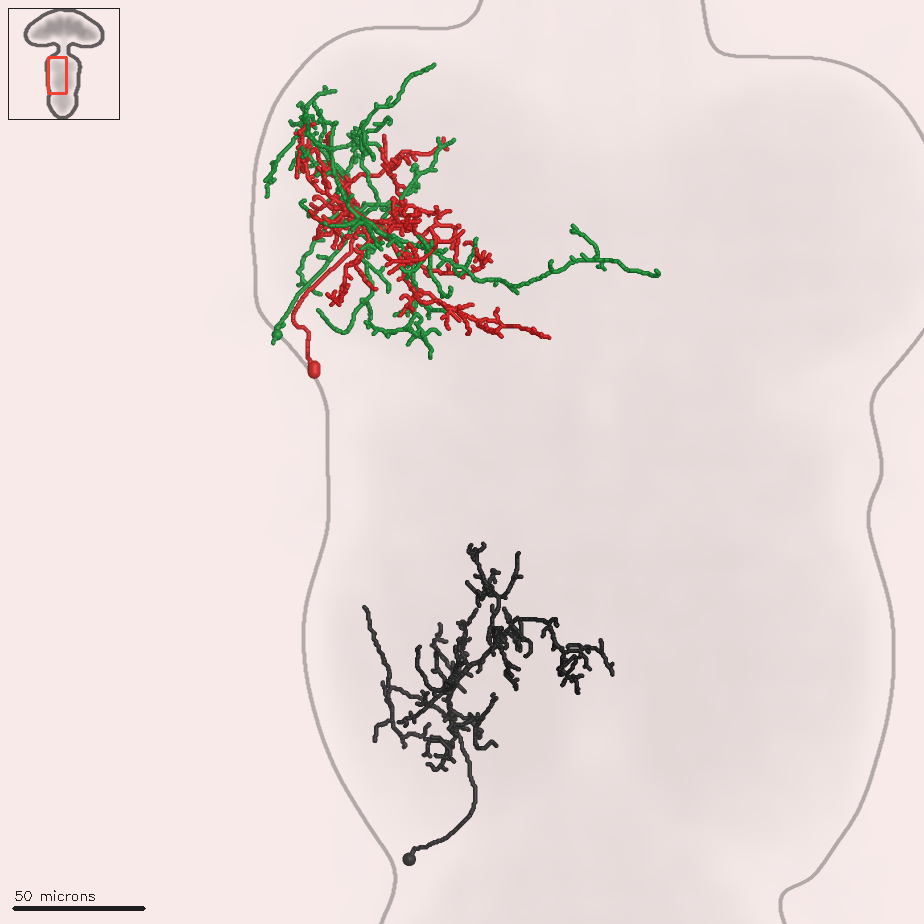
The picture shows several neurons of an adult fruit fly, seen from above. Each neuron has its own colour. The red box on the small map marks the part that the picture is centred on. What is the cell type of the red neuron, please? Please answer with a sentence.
The cell type is IN20A.22A039.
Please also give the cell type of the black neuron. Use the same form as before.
The cell type is IN20A.22A036.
